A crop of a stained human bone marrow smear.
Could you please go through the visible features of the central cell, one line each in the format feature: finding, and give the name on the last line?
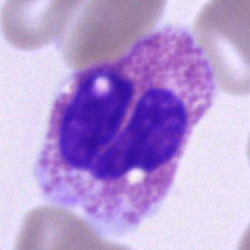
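Chromatin: dark purple, dense.
Cytoplasm: packed throughout with pink-purple granules.
Over nucleus: two small round white clear spots.
Outline: irregular, somewhat angular.
Name: eosinophil.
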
